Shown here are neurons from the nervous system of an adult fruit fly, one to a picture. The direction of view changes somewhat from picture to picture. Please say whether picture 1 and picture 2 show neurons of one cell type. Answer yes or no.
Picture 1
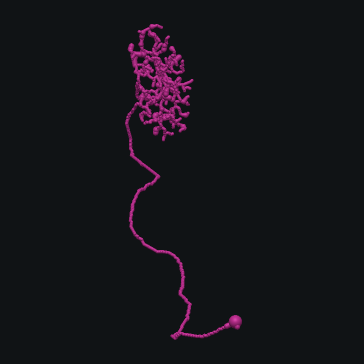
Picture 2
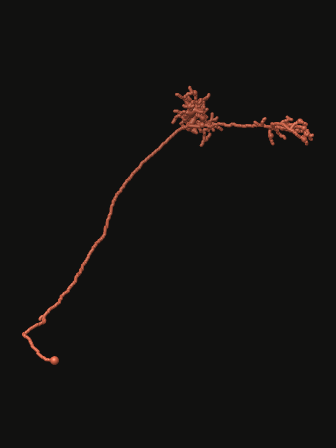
no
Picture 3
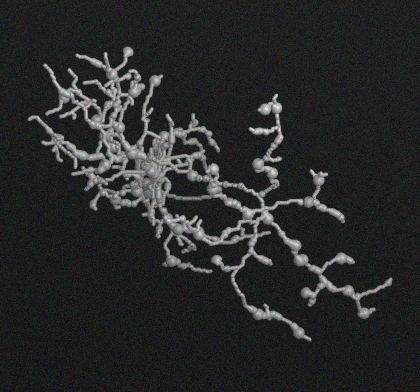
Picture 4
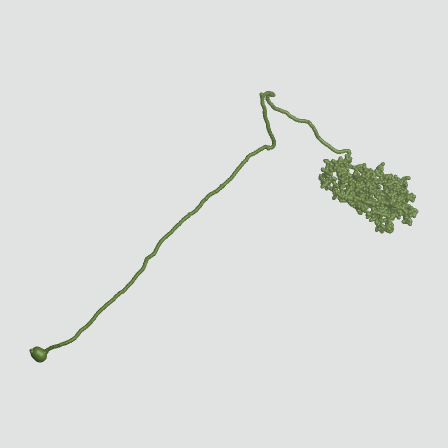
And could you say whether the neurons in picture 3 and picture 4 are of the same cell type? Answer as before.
no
